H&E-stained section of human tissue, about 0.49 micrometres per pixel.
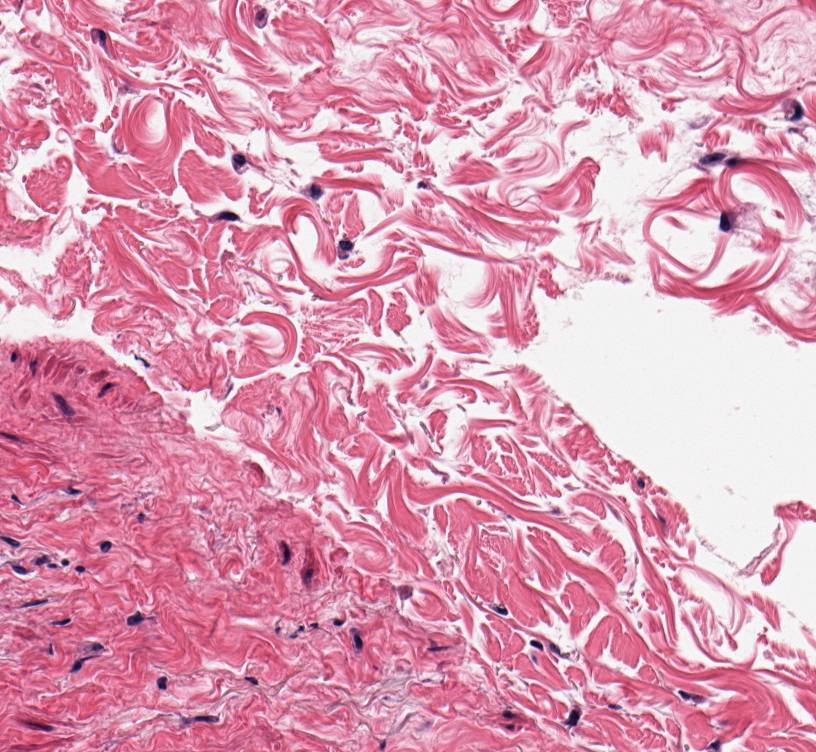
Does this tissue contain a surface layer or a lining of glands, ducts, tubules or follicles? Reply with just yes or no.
No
